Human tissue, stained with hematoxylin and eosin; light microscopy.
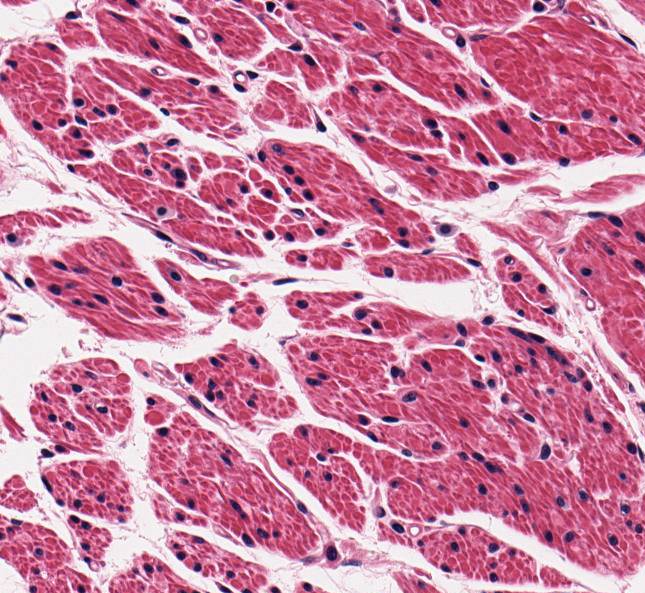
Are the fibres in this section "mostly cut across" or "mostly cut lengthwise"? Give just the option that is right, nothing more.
Mostly cut across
